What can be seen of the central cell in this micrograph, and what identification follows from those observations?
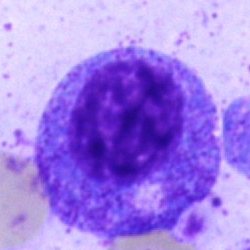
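Look first at the outline: it is round. Now find the nucleus, up in the upper part of the cell, so that a wider band of cytoplasm lies beneath it. That cytoplasm is blue-purple, and just under the nucleus you can see a pale, clear area. This is a promyelocyte.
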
